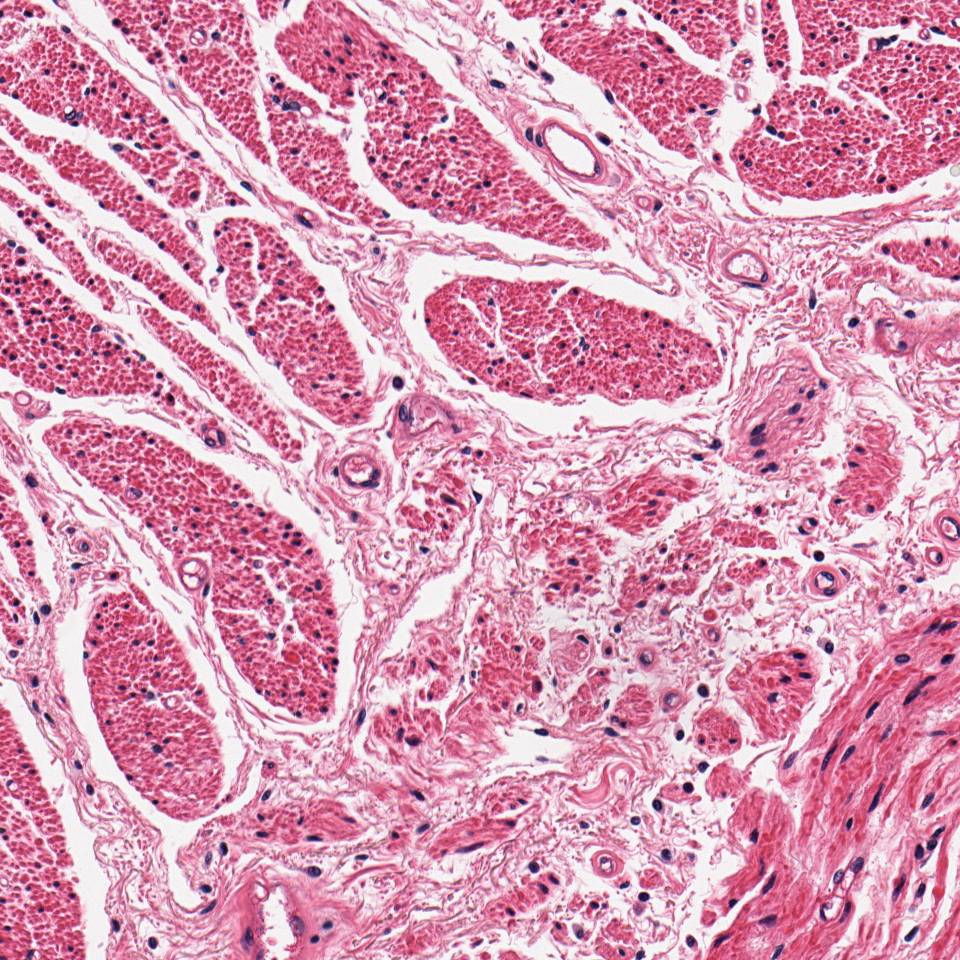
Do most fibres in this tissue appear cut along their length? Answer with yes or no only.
No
